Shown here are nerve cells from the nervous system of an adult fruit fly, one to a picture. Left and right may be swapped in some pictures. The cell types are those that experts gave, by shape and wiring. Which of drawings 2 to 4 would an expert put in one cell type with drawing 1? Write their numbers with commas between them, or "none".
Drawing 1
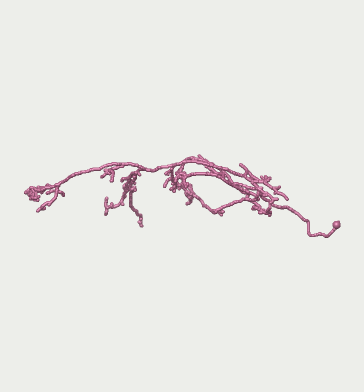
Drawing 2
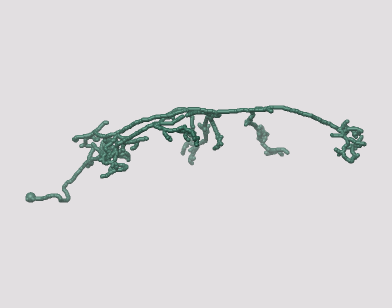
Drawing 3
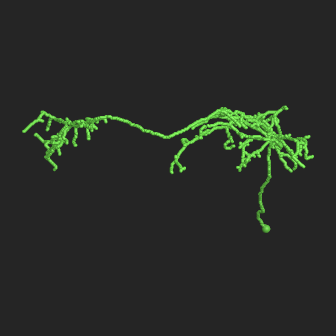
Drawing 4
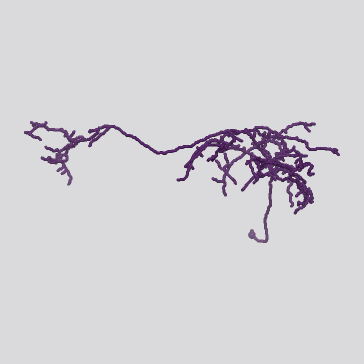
2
